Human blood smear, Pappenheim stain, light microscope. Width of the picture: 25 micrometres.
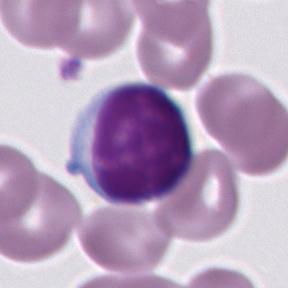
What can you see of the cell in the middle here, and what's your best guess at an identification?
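First, the nucleus: round to slightly oval, with no indentation and no distinct nucleoli. Next, the cytoplasm: a narrow rim of pale blue. Finally, the edge: a small knob-like bleb projects from the lower left. The cell is a typical lymphocyte.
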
